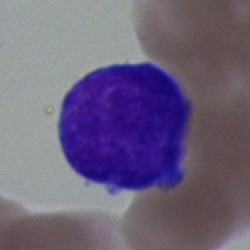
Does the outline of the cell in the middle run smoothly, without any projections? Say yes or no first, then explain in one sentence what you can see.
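No. Small blue blebs project from the lower edge of the cell.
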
